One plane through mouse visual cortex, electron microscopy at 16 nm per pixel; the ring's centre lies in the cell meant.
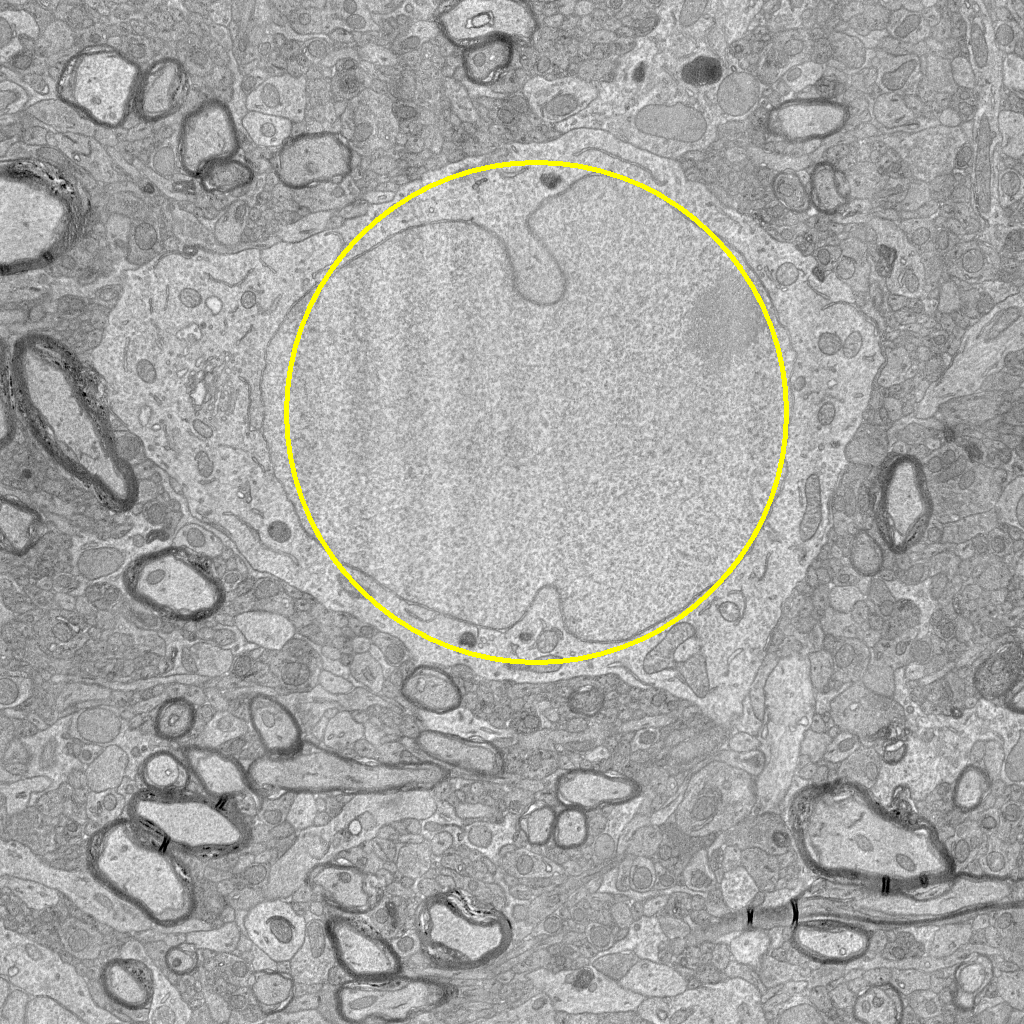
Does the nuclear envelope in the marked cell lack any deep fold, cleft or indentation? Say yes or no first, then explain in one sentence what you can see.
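No. A deep, narrow fold of the nuclear envelope pushes into the nucleus from the top.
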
